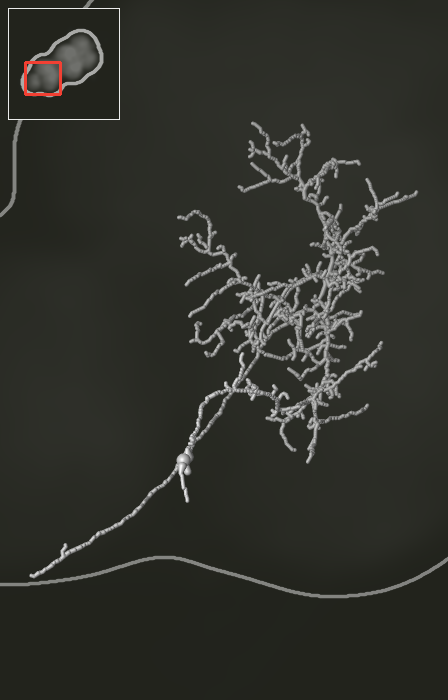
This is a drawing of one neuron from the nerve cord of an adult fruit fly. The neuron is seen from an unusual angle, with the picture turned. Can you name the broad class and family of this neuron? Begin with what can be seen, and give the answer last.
In this view it is about as wide as it is tall. This is a motor neuron of the nerve cord. The family is hemilineage 03B.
